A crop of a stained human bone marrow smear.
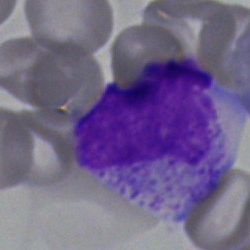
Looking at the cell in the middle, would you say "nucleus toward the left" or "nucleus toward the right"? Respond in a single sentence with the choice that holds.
This cell carries its nucleus toward the left side.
